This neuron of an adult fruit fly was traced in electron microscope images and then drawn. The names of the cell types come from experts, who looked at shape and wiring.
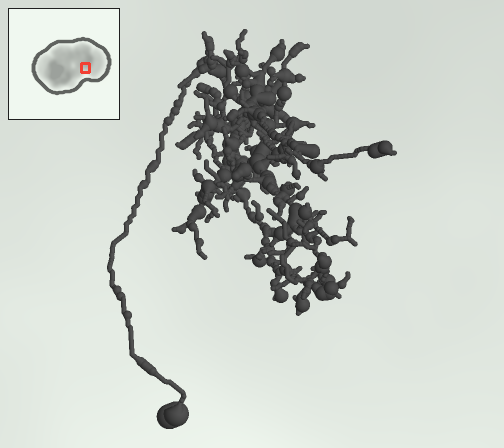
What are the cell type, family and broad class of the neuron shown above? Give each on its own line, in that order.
Li14
Li
optic-lobe intrinsic neuron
